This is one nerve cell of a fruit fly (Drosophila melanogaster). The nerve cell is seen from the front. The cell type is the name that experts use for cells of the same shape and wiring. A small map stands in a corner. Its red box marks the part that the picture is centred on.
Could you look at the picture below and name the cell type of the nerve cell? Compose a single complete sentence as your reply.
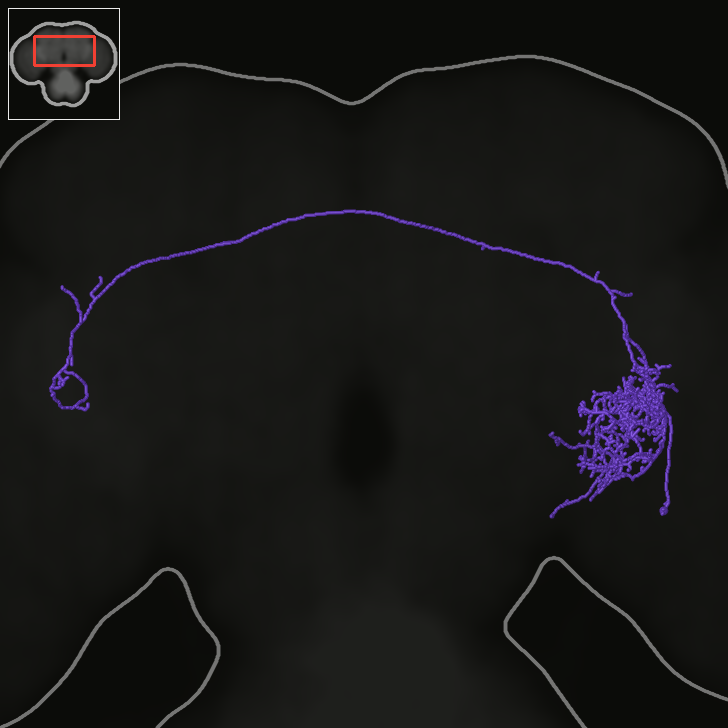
Within the cell type AVLP116 sits this nerve cell.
